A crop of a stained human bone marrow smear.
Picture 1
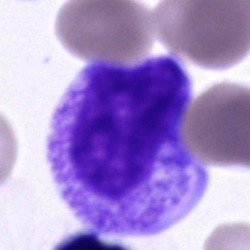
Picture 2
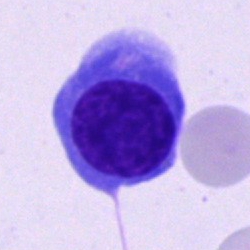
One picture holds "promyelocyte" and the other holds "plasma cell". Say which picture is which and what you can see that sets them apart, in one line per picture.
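Picture 1: promyelocyte. Fine violet granules are scattered throughout the cytoplasm.
Picture 2: plasma cell. No distinct granules are seen in the cytoplasm.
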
